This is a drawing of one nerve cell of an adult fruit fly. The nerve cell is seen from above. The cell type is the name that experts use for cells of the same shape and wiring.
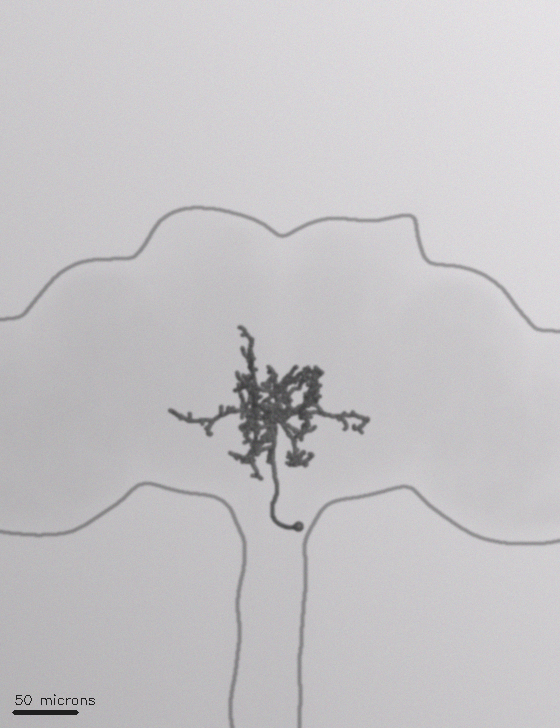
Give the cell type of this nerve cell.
GNG344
